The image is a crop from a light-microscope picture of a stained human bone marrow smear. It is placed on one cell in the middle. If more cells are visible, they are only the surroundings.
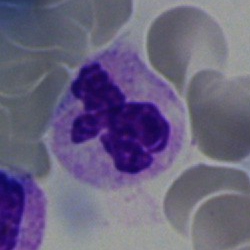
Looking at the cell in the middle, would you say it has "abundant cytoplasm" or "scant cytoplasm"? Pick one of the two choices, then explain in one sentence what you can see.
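Abundant cytoplasm. The cytoplasm is plentiful and pale lilac-pink.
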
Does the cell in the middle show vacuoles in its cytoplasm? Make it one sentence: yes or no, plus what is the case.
No, this cell has a cytoplasm without any vacuoles.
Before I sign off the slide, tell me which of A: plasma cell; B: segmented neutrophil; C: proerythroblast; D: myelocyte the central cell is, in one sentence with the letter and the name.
The cell in the middle is correctly identified as a segmented neutrophil in option B.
